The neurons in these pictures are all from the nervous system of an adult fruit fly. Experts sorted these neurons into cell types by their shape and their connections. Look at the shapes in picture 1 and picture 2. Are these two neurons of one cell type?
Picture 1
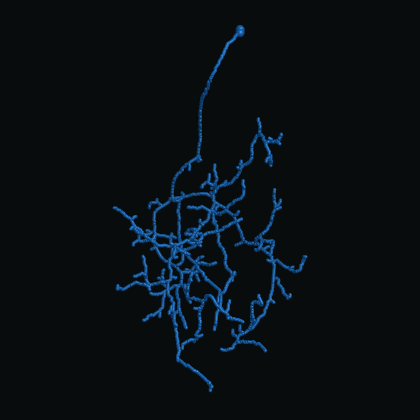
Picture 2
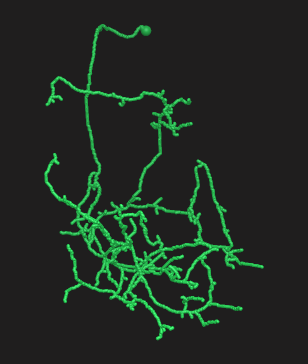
yes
